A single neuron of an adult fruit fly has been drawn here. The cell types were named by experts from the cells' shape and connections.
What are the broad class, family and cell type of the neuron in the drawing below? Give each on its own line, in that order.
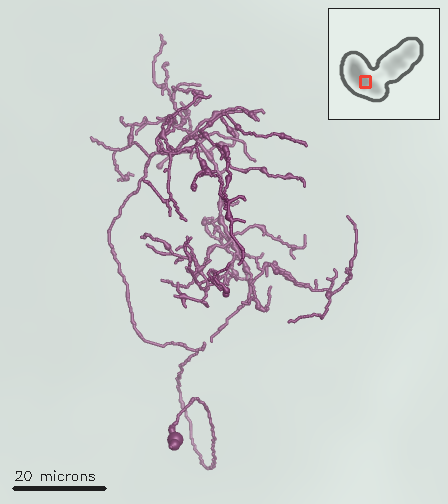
central-brain intrinsic neuron
hemilineage LHl1
LHAV4a7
